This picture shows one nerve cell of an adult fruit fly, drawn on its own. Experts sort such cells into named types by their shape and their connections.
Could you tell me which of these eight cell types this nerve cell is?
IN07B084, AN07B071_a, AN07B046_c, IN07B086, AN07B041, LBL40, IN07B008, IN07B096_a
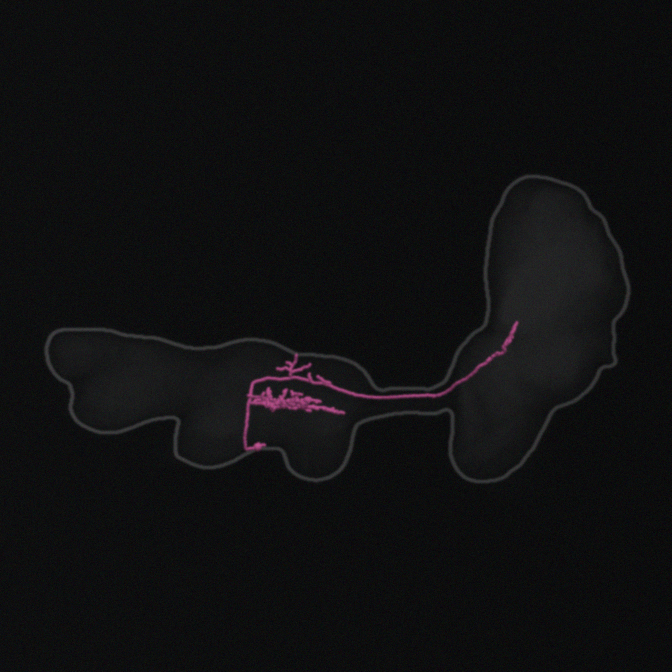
AN07B041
